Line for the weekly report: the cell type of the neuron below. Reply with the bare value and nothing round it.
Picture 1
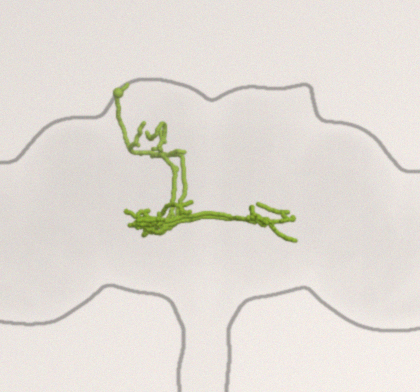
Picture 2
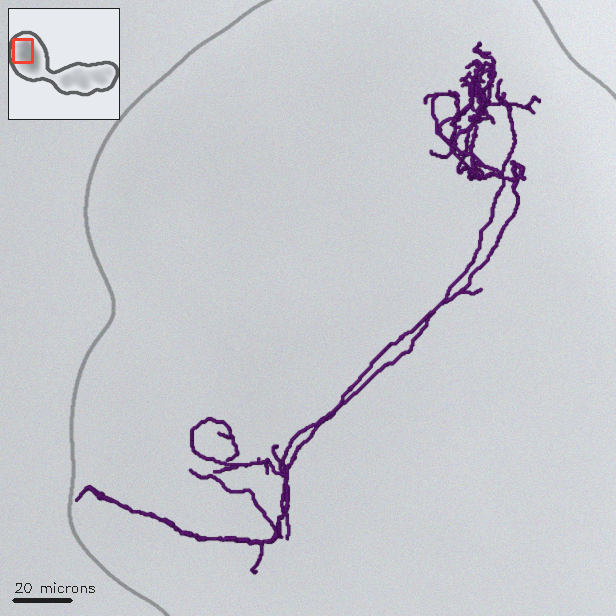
aDT4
